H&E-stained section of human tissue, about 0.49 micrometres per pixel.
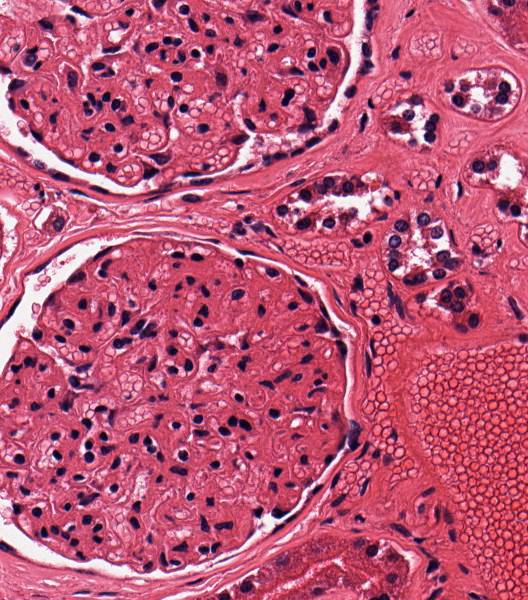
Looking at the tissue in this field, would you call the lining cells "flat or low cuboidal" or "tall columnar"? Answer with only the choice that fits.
Flat or low cuboidal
